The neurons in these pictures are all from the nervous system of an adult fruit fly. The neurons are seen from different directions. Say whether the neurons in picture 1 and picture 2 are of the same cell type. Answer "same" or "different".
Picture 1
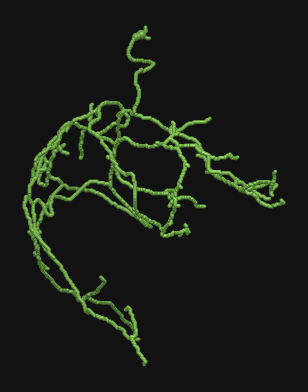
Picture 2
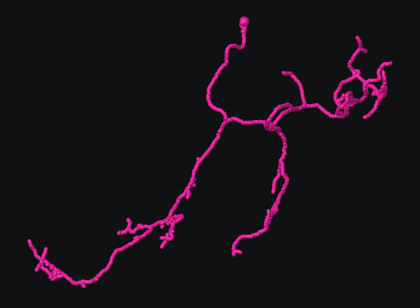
different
